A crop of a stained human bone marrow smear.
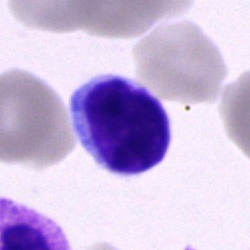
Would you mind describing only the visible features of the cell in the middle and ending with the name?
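Look how the nucleus takes up nearly the whole cell. The cytoplasm is just a thin rim, widest on the left, and there are no granules in it. I can't see a distinct nucleolus either. That's a lymphocyte.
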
